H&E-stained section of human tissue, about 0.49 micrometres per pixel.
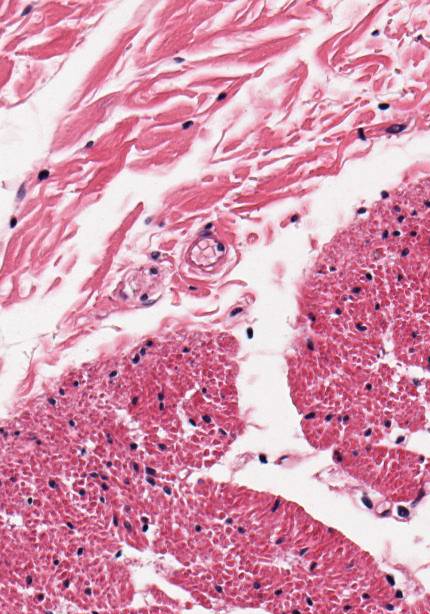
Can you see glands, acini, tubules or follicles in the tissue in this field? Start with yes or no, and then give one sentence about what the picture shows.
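No. No epithelium or glands are present anywhere in the field.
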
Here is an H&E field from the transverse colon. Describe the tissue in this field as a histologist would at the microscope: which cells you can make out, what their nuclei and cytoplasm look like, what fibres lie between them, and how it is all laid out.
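Upper part: lengthwise-cut fibres running obliquely across the field as long, wavy, eosinophilic strands, their elongated nuclei lying singly along them. Bottom and right: cross-cut bundles of many small, closely packed, pink polygonal smooth muscle cell profiles. Small dark round nuclei scattered among these, present in only a minority of profiles.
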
